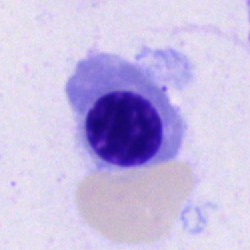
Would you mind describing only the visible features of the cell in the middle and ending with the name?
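The cell has an irregular outline rather than a smoothly round one. Its chromatin is dense, dark purple and coarsely clumped. Cytoplasm is broadest on the upper-left side of the nucleus, and its upper-right edge is ragged. The cell is an erythroblast.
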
